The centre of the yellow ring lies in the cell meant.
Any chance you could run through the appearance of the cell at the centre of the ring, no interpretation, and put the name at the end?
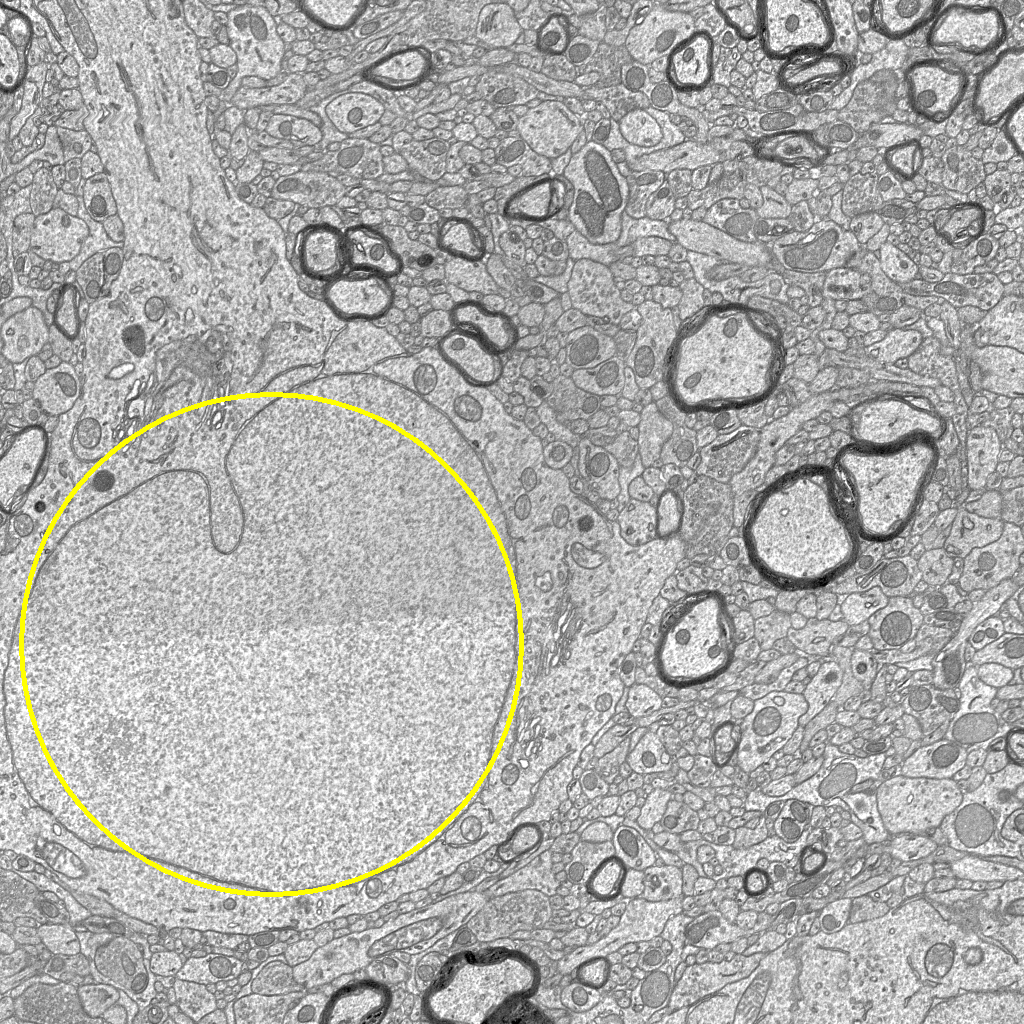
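Nucleus large, round, filling most of the ring. One deep, narrow envelope fold reaches in from the top edge. Chromatin pale, finely dispersed; no dense clumps lining the envelope. Horizontal brightness seam across mid-nucleus, upper half darker than lower. Excitatory neuron.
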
